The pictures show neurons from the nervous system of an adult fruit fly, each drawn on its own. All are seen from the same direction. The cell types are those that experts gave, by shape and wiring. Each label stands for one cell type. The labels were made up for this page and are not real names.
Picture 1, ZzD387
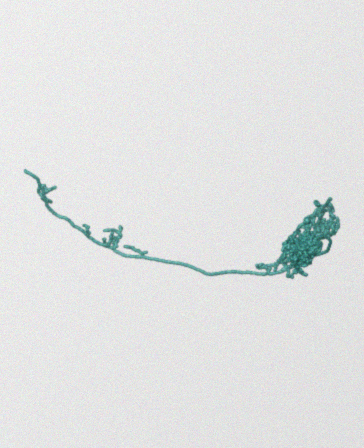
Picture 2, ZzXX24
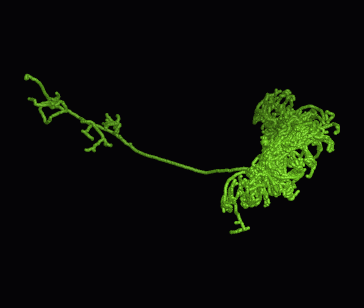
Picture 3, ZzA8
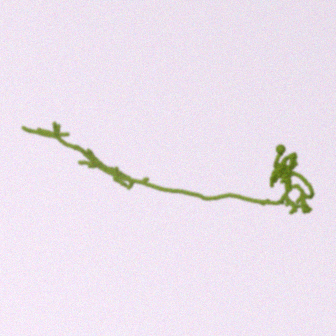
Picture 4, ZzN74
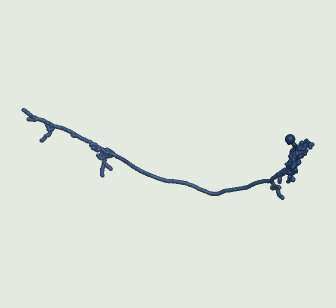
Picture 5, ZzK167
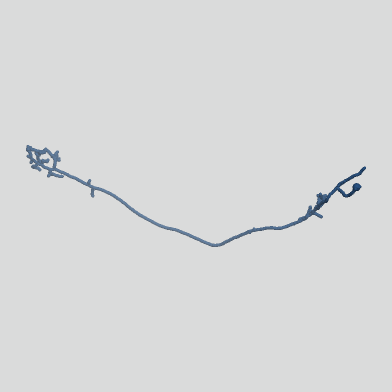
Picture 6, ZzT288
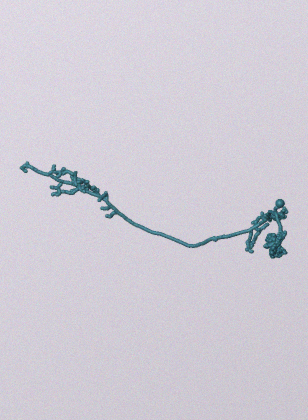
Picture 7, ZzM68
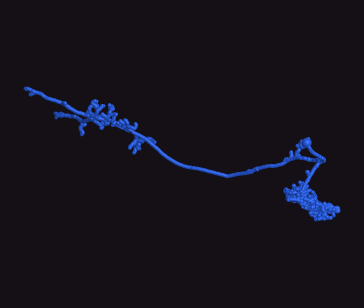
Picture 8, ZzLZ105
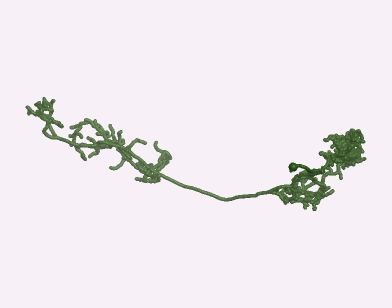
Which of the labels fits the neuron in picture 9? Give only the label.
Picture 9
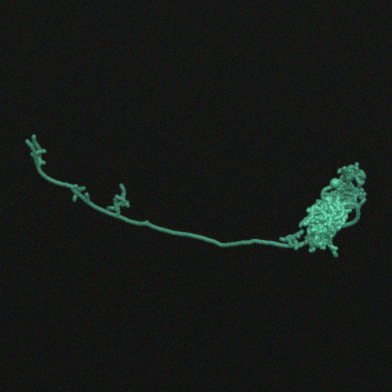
ZzD387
